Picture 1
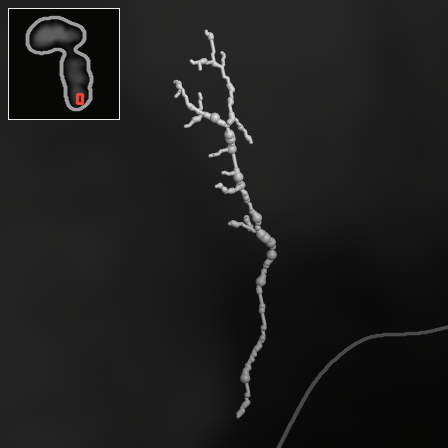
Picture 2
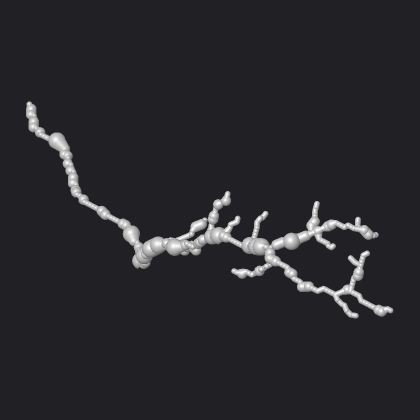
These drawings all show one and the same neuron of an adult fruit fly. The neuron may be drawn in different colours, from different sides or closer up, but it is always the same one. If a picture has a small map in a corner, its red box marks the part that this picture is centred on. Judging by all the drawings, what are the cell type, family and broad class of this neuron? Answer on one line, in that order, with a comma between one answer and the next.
SNta39, class mechanosensory tactile, sensory neuron entering the nerve cord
